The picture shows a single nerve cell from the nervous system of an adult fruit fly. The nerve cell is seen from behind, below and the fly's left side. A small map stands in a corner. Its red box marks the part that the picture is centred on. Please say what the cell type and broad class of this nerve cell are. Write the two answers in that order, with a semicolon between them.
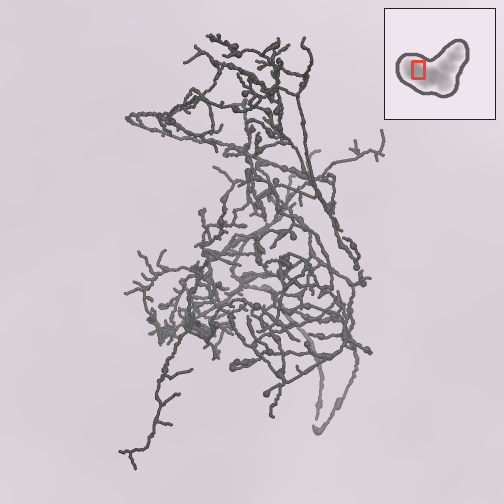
SMP058; central-brain intrinsic neuron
